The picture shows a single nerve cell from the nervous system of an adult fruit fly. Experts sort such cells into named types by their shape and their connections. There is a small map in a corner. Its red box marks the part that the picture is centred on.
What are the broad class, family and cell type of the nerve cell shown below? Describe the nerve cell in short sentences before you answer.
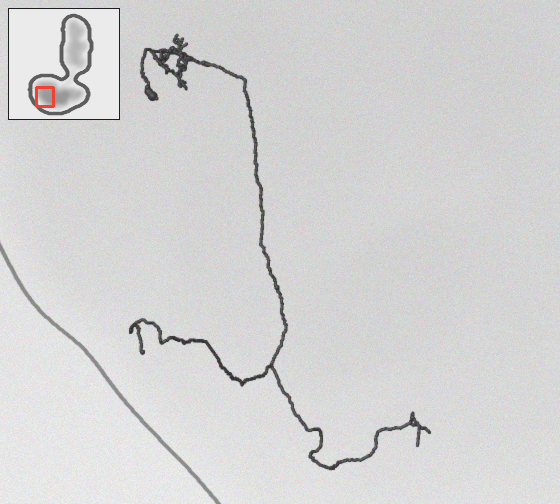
The cell body can be seen at the upper left of the picture. In this view it is taller than it is wide. Its broad class is central-brain intrinsic neuron. Its family is called class Kenyon Cell. Its cell type is KCab-s.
